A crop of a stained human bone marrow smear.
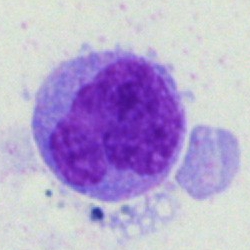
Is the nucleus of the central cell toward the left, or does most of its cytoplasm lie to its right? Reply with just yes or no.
No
